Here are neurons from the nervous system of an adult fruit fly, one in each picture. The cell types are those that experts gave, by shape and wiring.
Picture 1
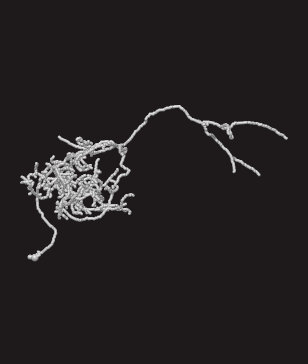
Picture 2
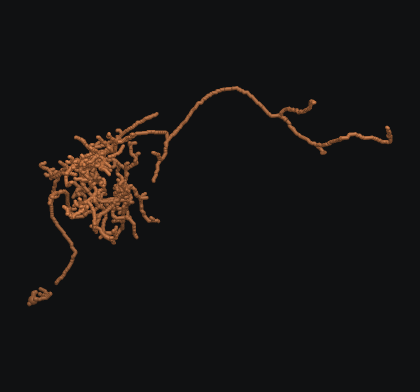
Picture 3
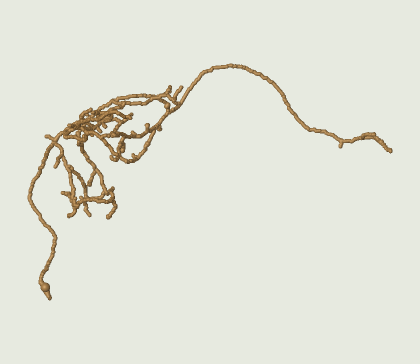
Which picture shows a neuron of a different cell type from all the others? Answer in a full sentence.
Picture 3 is the odd one out.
